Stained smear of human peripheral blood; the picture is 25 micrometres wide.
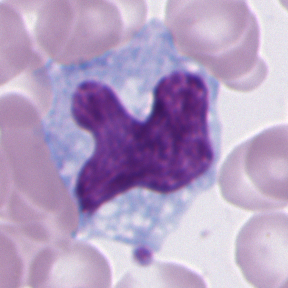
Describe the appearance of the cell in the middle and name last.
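Looking at the nucleus, I can't make out any nucleoli. The cytoplasm, by contrast, is abundant and pale grey-blue. Scattered all through it are many small clear vacuoles. And I see no coarse coloured granules anywhere in it. So this is a monocyte.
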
